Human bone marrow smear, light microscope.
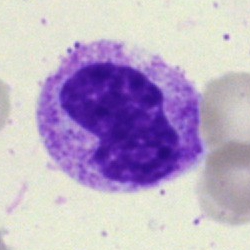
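Band neutrophil, the central cell. Its outline is round, though the edge looks slightly uneven and finely bumpy. On the lower-left side the nucleus has a notch, which gives it a kidney shape. The chromatin is dark purple and clumped, with small paler patches between the clumps. No distinct nucleoli show that I can see.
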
